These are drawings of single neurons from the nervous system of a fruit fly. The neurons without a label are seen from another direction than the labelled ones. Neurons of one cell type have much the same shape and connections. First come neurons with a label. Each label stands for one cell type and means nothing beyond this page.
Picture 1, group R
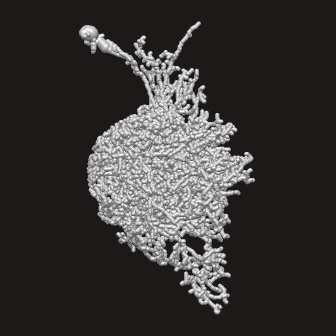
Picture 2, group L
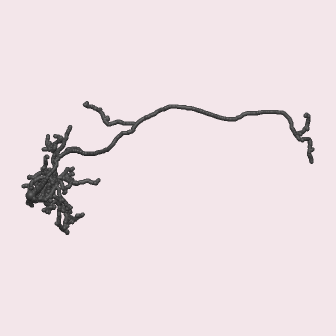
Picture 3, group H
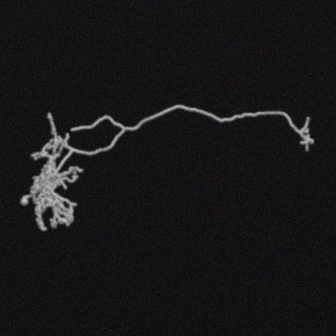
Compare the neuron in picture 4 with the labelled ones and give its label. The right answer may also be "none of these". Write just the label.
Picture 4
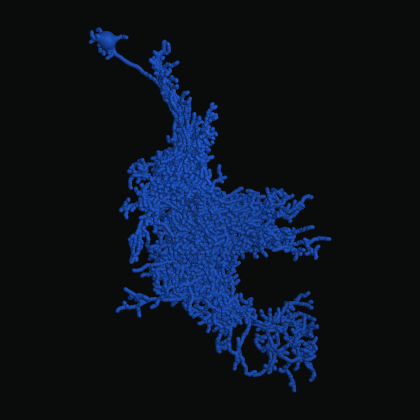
none of these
